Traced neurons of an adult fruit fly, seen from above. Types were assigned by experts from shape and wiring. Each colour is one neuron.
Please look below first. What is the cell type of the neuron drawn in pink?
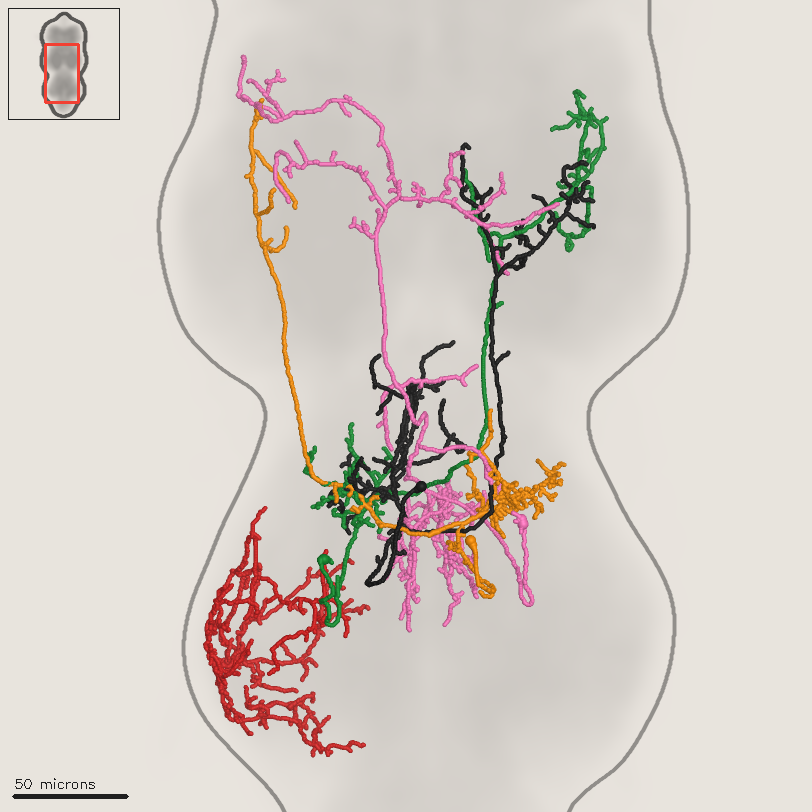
IN18B042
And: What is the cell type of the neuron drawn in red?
IN16B086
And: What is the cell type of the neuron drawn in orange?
IN19B091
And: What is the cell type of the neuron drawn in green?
IN18B052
